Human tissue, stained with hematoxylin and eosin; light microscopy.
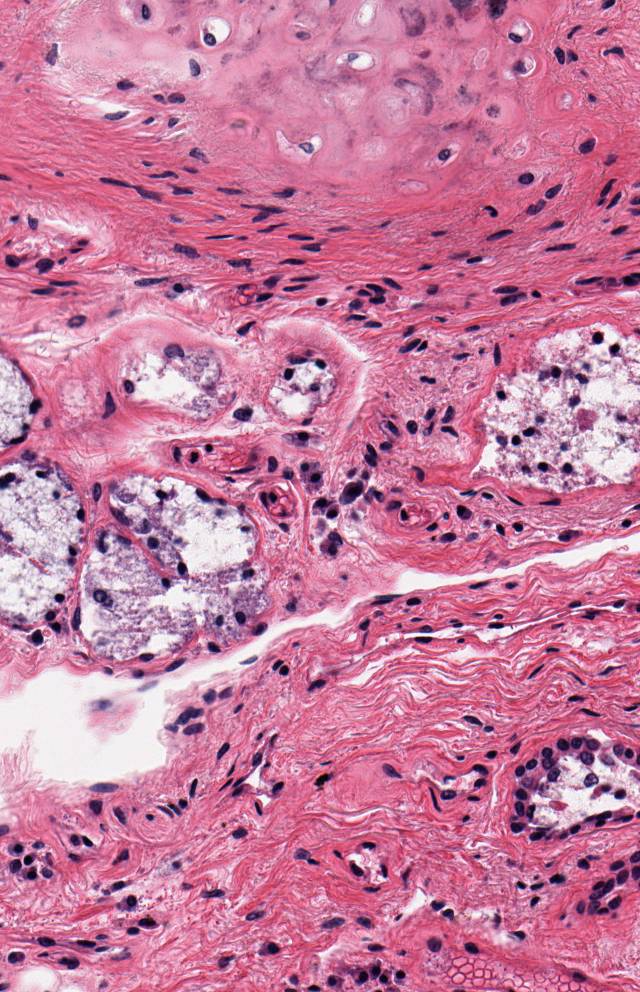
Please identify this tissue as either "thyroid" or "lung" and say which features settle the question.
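It is lung. Hyaline cartilage, with chondrocytes in lacunae, takes up the top of the field. Directly beneath, flattened spindle-shaped nuclei and collagen fibres lie horizontally, parallel to the cartilage edge. The middle band holds clusters of glandular acini whose cytoplasm is pale, foamy and grey-blue. Their nuclei are small and dark, pushed out to the edges of the acini.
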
